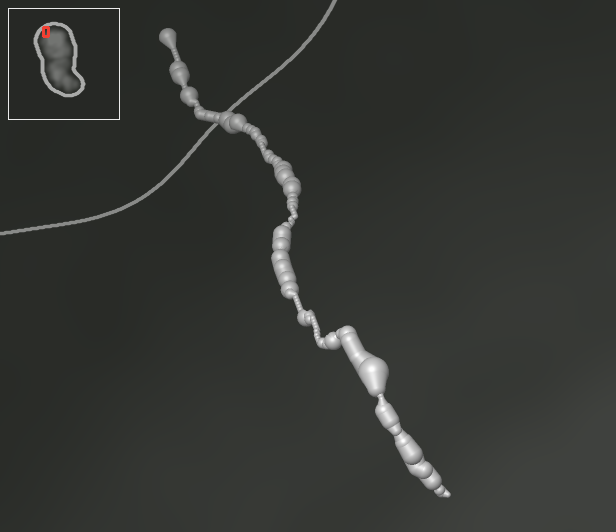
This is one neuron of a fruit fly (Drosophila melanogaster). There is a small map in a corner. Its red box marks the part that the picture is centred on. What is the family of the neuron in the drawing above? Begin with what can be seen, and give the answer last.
The drawing shows no cell body. There are a dozen or fewer branch ends. Its broad class is photoreceptor or other optic-lobe sensory neuron. The name of its family is class visual.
